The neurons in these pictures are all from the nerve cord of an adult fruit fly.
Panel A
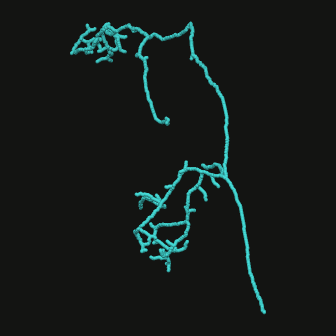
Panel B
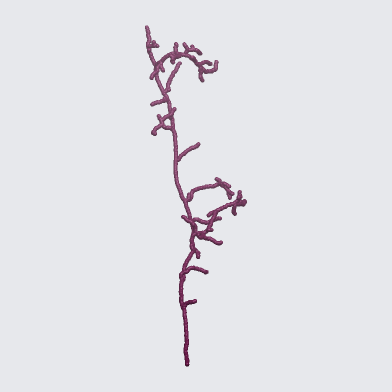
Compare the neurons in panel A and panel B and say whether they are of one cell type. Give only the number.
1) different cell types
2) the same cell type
1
